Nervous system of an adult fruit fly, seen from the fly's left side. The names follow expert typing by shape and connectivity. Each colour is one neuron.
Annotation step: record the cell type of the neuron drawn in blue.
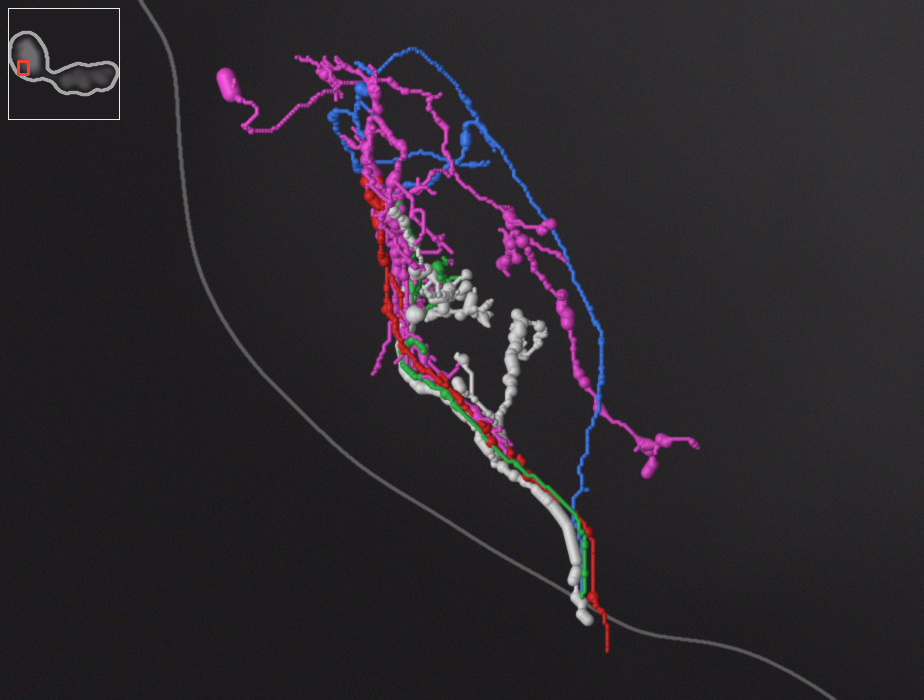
dorsal_tpGRN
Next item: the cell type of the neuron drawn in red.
claw_tpGRN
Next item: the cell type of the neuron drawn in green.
TPMN1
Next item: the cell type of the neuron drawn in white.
TPMN2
